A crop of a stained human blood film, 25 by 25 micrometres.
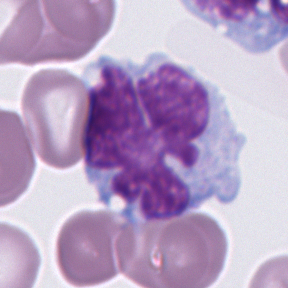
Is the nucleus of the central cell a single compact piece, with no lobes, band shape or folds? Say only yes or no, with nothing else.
No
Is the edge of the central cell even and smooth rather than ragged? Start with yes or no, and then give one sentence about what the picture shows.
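No. The cell edge is irregular and ragged rather than smoothly round.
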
